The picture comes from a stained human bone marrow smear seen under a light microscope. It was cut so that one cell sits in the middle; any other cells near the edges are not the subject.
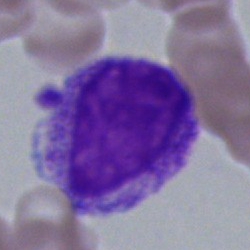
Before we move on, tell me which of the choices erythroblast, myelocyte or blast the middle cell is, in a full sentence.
Standing at the centre of this crop is a myelocyte.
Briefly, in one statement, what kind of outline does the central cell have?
The cell membrane follows an uneven contour, either ragged or bearing projections.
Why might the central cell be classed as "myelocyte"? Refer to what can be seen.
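Yes, it's a myelocyte, and the cytoplasm goes with that.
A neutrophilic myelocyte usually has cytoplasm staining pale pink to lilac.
Here it is pale lilac, with fine purple stippling that gives it a mottled texture.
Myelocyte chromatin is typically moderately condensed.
In this cell the chromatin stains deep purple and looks dense, with only a few paler patches. The nucleus sits off-centre toward the upper right, so the cytoplasm lies mainly on the left and lower side.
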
